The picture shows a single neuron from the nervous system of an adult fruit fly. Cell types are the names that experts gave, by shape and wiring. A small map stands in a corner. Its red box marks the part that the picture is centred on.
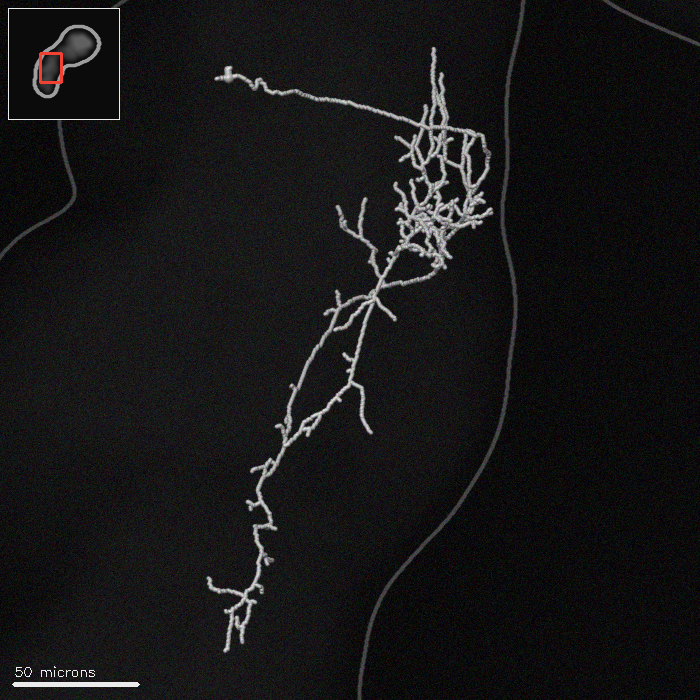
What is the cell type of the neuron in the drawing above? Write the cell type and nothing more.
IN06A076_a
